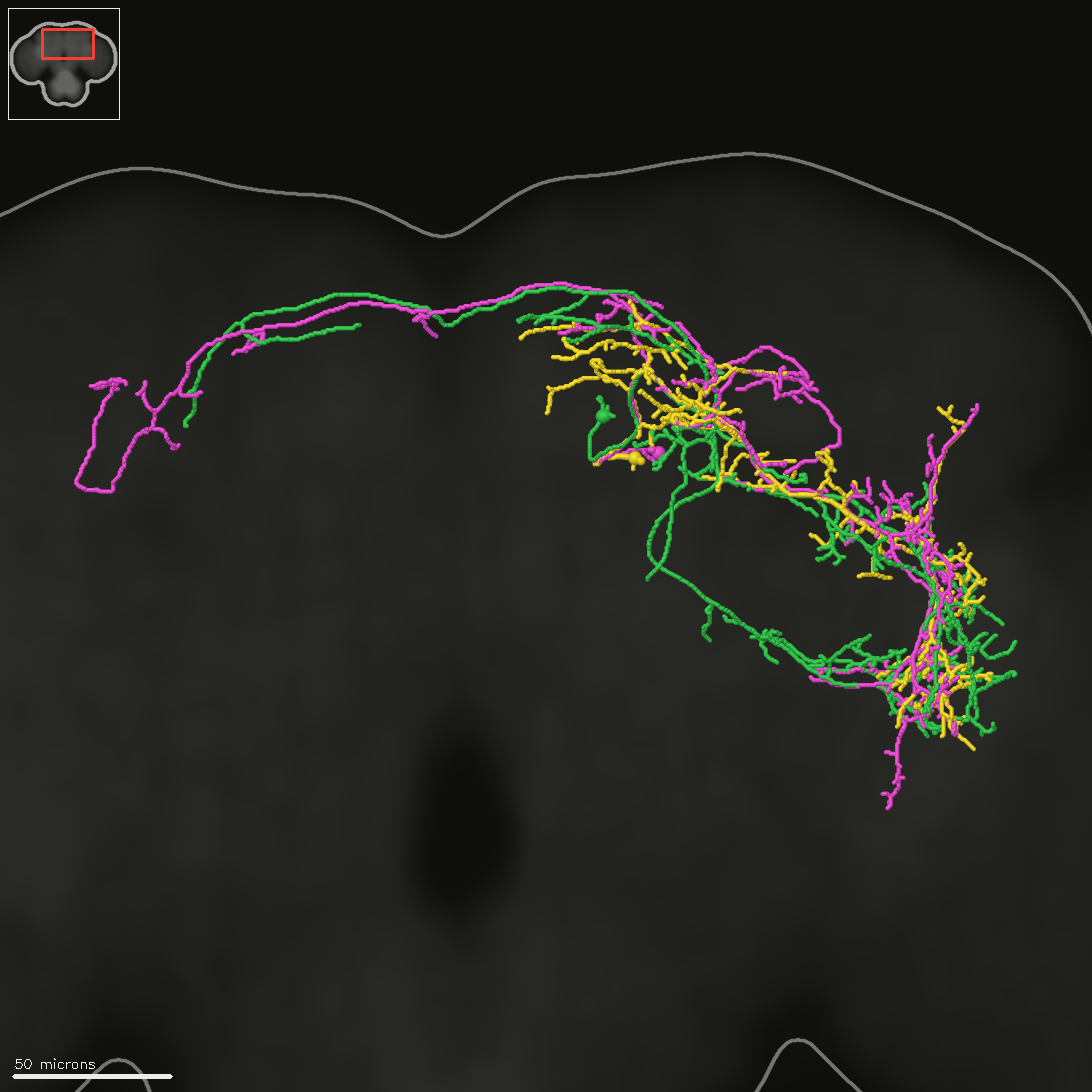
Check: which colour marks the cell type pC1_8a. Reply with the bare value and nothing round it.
yellow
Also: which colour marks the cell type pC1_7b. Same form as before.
green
